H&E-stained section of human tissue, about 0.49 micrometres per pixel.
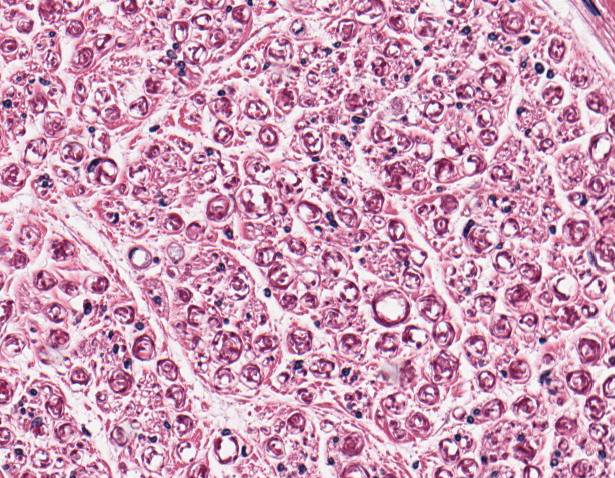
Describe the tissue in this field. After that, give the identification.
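You've got closely packed round profiles, cut in cross-section, filling the whole field. Thin pale pink fibrous septa split them into irregular groups. Many show a pink ring round a central eosinophilic core, with a pale gap in between. Small, dark, dense nuclei are sparse between them. This is tibial nerve.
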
